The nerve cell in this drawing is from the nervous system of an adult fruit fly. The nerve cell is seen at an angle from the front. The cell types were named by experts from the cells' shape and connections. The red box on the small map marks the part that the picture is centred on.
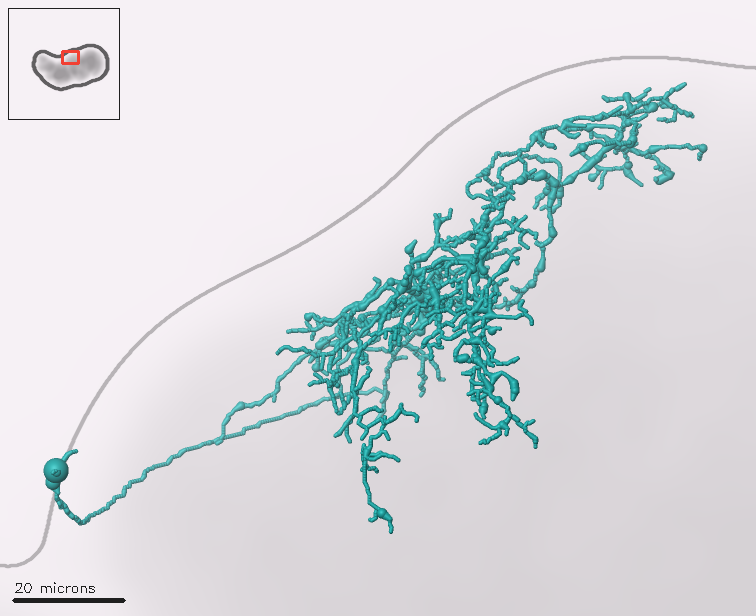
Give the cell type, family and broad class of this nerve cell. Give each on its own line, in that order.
SLP271
hemilineage LHp2
central-brain intrinsic neuron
